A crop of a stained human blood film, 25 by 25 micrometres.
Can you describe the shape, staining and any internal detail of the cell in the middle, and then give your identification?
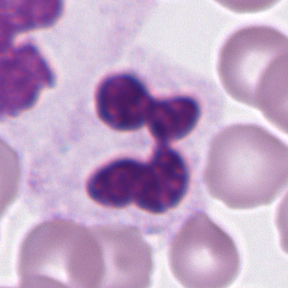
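Several lobes make up this nucleus, linked by thin strands, and no nucleoli are visible. Plenty of cytoplasm surrounds it on every side, holding fine, faint lilac granules. That's a segmented neutrophil.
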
